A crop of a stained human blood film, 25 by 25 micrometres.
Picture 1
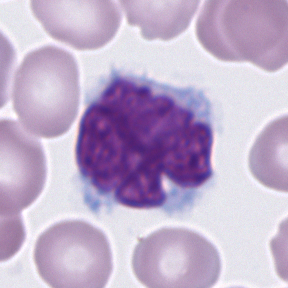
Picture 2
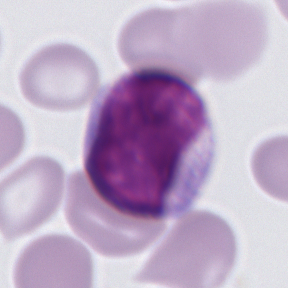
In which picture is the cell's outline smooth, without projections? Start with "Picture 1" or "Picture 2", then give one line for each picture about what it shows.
Picture 2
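Picture 1: The cell margin is fringed with fine, hair-like projections.
Picture 2: The cell is round to slightly oval with a smooth edge.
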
